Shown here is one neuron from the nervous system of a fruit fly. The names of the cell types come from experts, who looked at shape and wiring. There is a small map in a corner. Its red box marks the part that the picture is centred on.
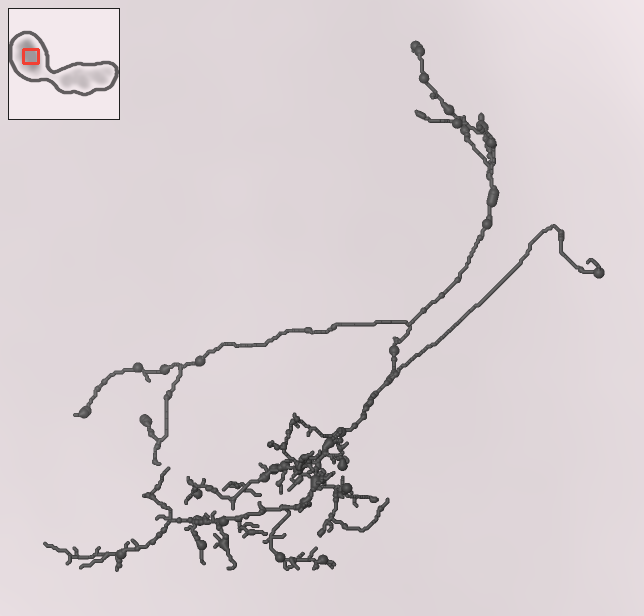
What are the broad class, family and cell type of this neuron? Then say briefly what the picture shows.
This is a central-brain intrinsic neuron. The family is hemilineage DM5_ventral. Its cell type is WED163. The cell body can be seen on the right of the picture. The picture shows dozens of branch ends.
